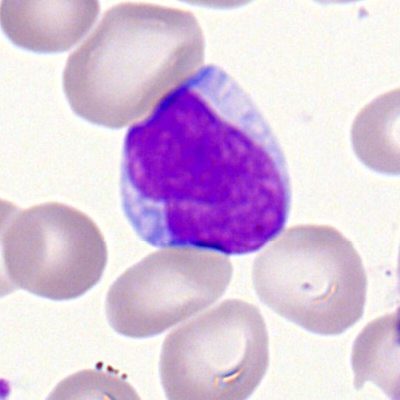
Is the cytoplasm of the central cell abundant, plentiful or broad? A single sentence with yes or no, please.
No, scant cytoplasm surrounds the nucleus of this cell.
